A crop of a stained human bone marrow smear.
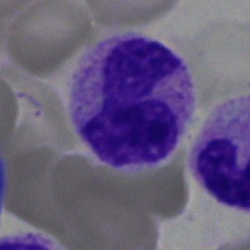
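Band neutrophil at the centre of a stained human bone marrow smear. The cell outline is round and smooth. Its nucleus is deeply indented and folded into a curved shape, with coarsely clumped, dark purple chromatin. The cytoplasm contains no vacuoles.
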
